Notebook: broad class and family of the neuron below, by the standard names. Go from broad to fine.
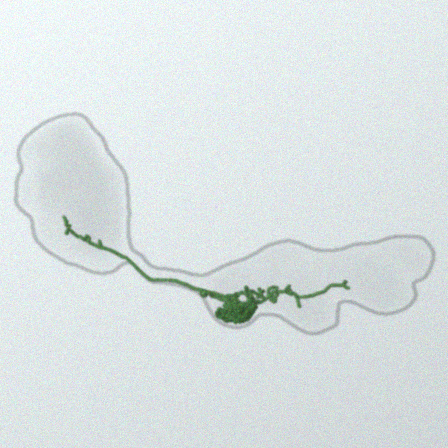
ascending neuron; hemilineage 17A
